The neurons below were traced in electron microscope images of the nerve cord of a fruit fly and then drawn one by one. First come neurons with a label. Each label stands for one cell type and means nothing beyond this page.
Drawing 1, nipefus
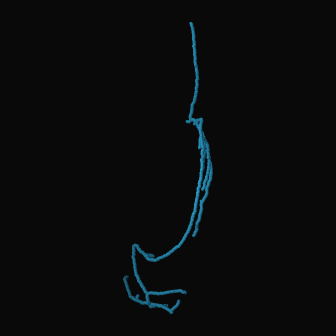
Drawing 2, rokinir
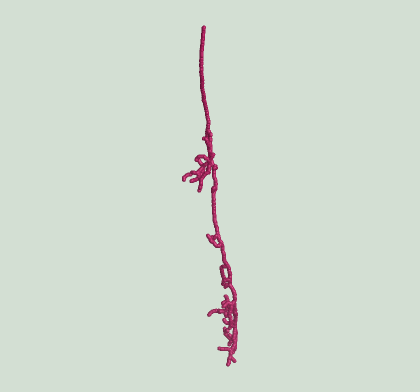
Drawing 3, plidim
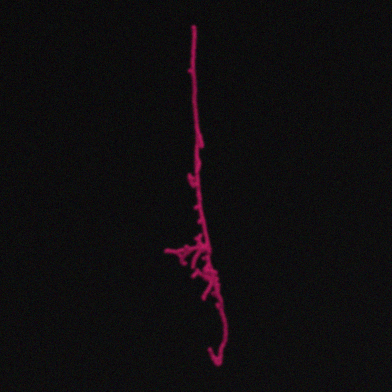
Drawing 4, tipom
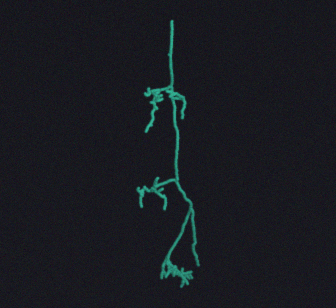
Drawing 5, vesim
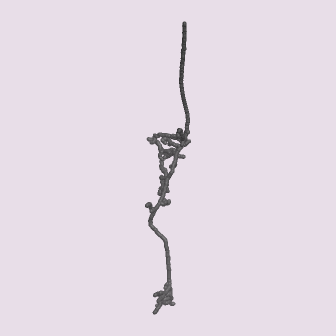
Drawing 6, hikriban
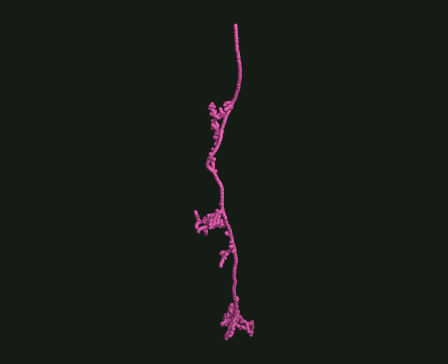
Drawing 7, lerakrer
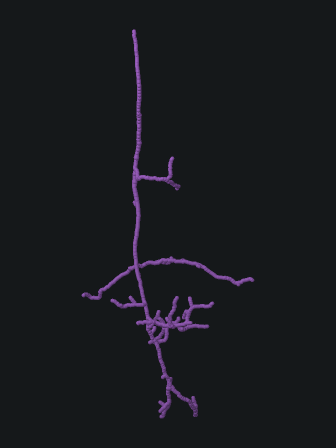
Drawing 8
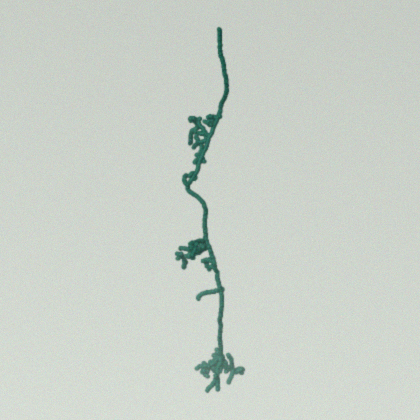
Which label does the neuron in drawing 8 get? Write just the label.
hikriban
